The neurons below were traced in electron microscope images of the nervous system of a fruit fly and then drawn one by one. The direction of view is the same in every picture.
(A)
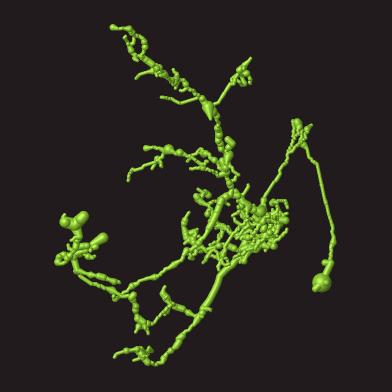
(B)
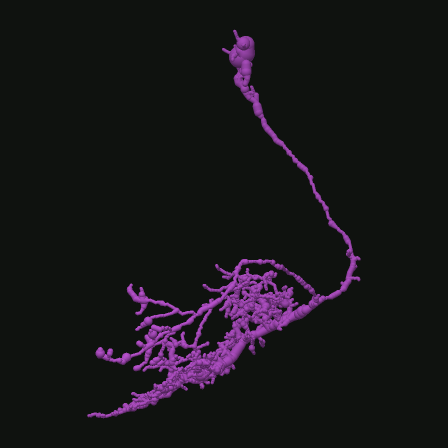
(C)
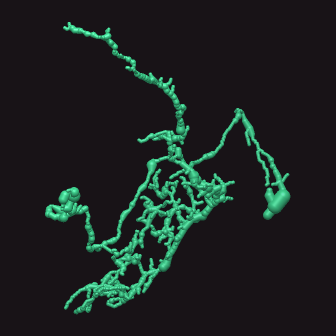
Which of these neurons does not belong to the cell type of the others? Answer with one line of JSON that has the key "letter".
{"letter": "B"}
